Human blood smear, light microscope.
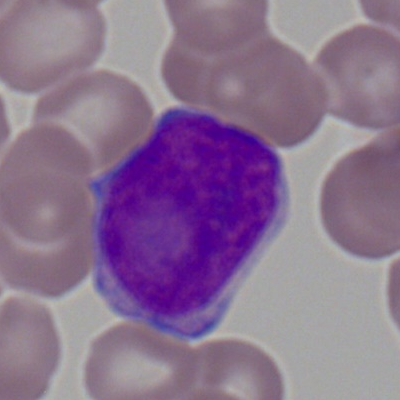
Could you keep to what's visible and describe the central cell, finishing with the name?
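Nearly all of this cell is taken up by nucleus. The cytoplasm, as far as I can tell, is widest at the lower left. Scanning it, I find no granules, and no vacuoles either. Putting that together, I'd name it a myeloblast.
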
